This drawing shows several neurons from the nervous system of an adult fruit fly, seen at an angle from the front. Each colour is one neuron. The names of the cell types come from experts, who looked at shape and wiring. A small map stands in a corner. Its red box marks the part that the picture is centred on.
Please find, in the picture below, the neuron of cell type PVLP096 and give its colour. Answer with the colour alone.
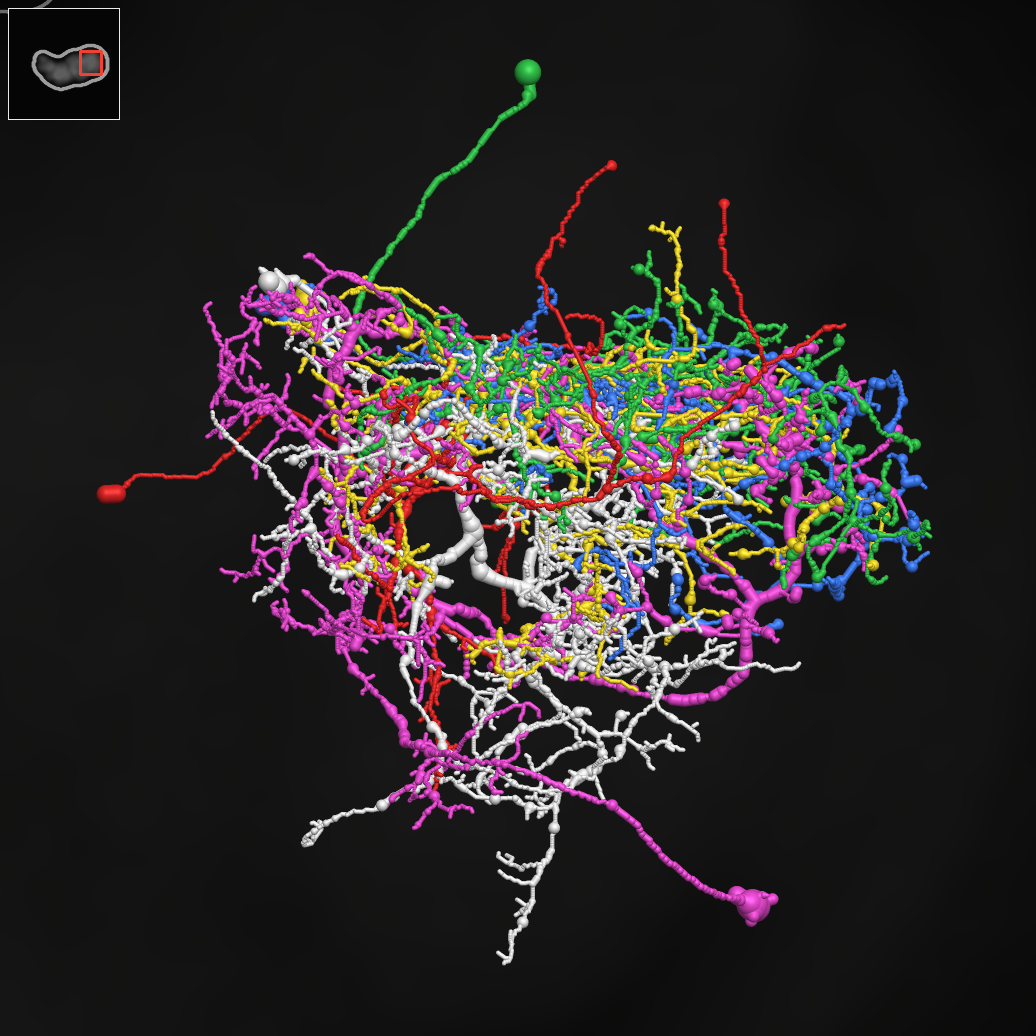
green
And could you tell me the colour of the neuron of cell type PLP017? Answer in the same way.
magenta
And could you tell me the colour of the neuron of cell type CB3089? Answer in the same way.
red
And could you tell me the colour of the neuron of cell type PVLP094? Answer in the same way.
white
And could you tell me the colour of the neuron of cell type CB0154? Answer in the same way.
yellow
